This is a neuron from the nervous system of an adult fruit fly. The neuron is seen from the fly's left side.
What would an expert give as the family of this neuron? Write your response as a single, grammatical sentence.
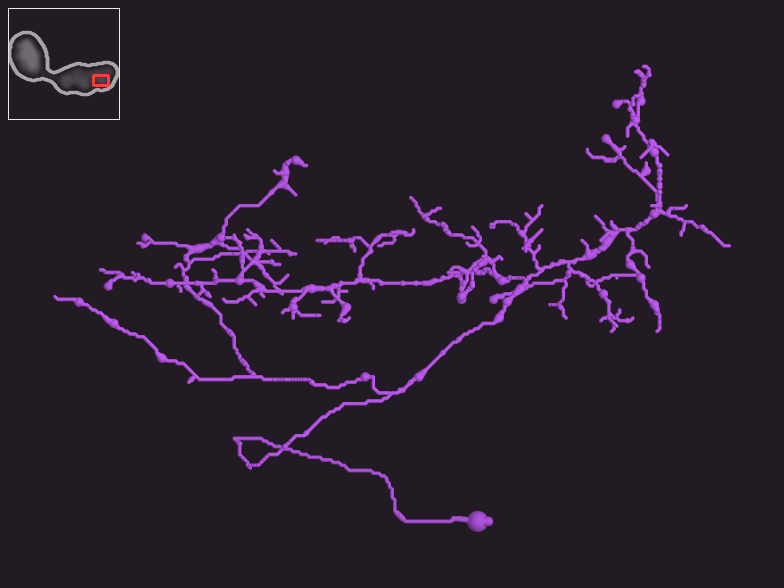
As for family, the neuron falls under hemilineage 14A.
